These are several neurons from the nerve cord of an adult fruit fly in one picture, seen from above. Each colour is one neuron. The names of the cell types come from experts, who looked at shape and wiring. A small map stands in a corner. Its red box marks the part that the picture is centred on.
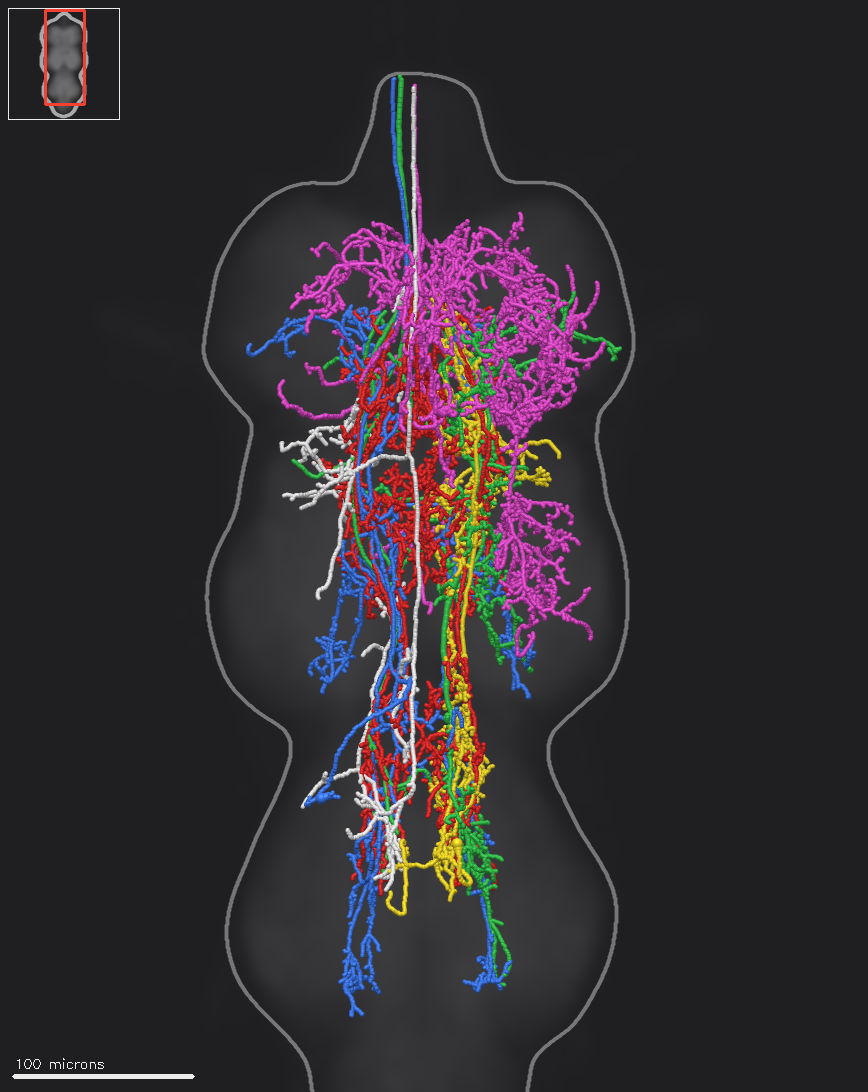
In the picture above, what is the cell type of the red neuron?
IN00A004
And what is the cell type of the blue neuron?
AN17B007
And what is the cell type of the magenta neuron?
AN05B007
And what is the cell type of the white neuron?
DNge140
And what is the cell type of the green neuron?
AN12B001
